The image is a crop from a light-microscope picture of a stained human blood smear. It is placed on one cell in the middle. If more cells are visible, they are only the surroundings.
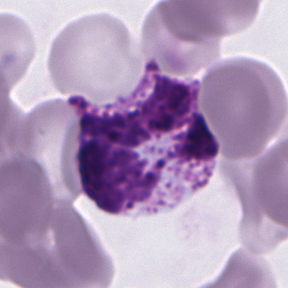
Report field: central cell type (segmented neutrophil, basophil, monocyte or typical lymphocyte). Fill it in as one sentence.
Answering briefly, the cell in the middle is a basophil.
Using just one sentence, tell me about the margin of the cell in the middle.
Rather than running smoothly, the cell border is ragged or carries projections.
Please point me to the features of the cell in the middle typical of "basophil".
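Going with basophil, I notice first that the dark purple nuclear material is irregular in shape.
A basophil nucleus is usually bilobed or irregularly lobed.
Many small dark purple granules are scattered through the cell, even over the nucleus.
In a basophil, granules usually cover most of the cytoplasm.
Beyond that, the nuclear material fills most of the cell and looks coarse and clumped rather than fine and even, while the paler granular cytoplasm shows mainly toward the lower right.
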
